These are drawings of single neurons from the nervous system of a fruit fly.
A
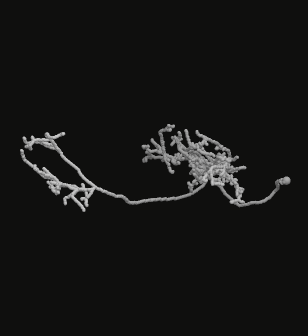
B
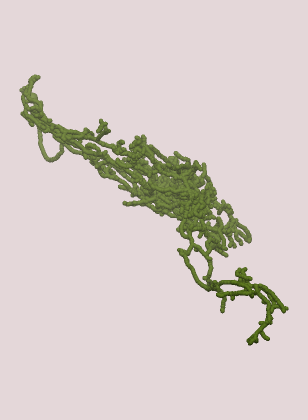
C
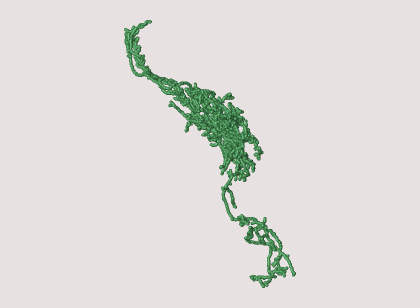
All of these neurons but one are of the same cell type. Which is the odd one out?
Picture A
